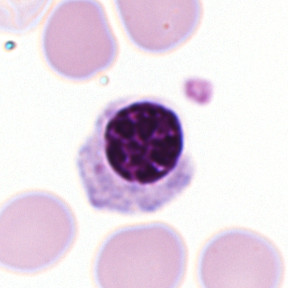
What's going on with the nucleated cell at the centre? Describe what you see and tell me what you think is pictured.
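Note the irregular outline, uneven and slightly angular at the lower left. A single nuclear mass, without lobes or indentation, holds dark purple chromatin in coarse blocks separated by paler lines; no nucleoli can be seen. Here is a normoblast.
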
